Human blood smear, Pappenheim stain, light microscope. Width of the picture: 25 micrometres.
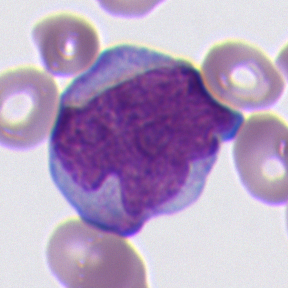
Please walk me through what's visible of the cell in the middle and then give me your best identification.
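The nucleus fills most of the cell and has an irregular, folded margin with a deep notch along its lower edge. The cytoplasm is pale greyish-blue, its rim widest at the lower left. The cell is an atypical promyelocyte.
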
